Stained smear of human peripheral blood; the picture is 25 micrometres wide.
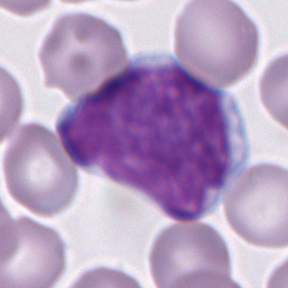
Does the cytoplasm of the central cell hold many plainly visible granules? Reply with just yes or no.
No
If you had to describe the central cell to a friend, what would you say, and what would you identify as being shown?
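Taking the nucleus first, it is a single unsegmented mass with an irregular outline, measuring about 15 by 13 micrometres. Next, the chromatin: deep purple, with a fine, mottled texture and no coarse dark blocks. Then the cytoplasm, which forms only a thin rim, pale greyish blue and widest along the right side. Last, the name: this is a myeloblast.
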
